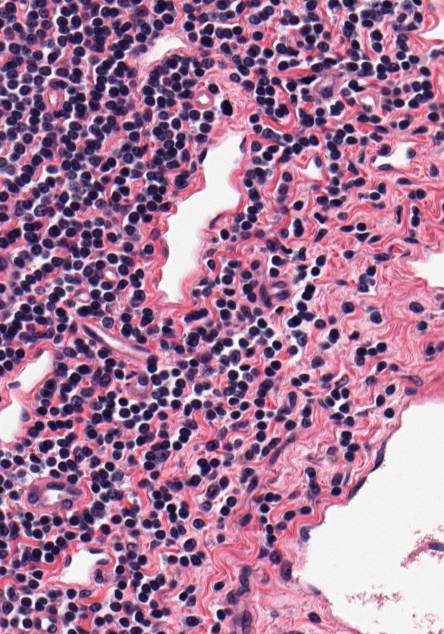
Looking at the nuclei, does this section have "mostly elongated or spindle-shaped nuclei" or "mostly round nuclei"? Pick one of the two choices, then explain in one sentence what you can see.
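Mostly round nuclei. Most cells are lymphocytes with small, round, darkly stained nuclei and scant cytoplasm.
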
